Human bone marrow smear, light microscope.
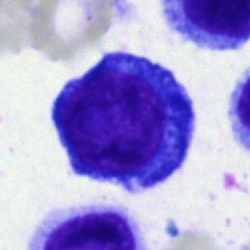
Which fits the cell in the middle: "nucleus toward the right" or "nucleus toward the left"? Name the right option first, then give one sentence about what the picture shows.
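Nucleus toward the left. The rim of cytoplasm is narrow and is widest on the right side of the cell.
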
